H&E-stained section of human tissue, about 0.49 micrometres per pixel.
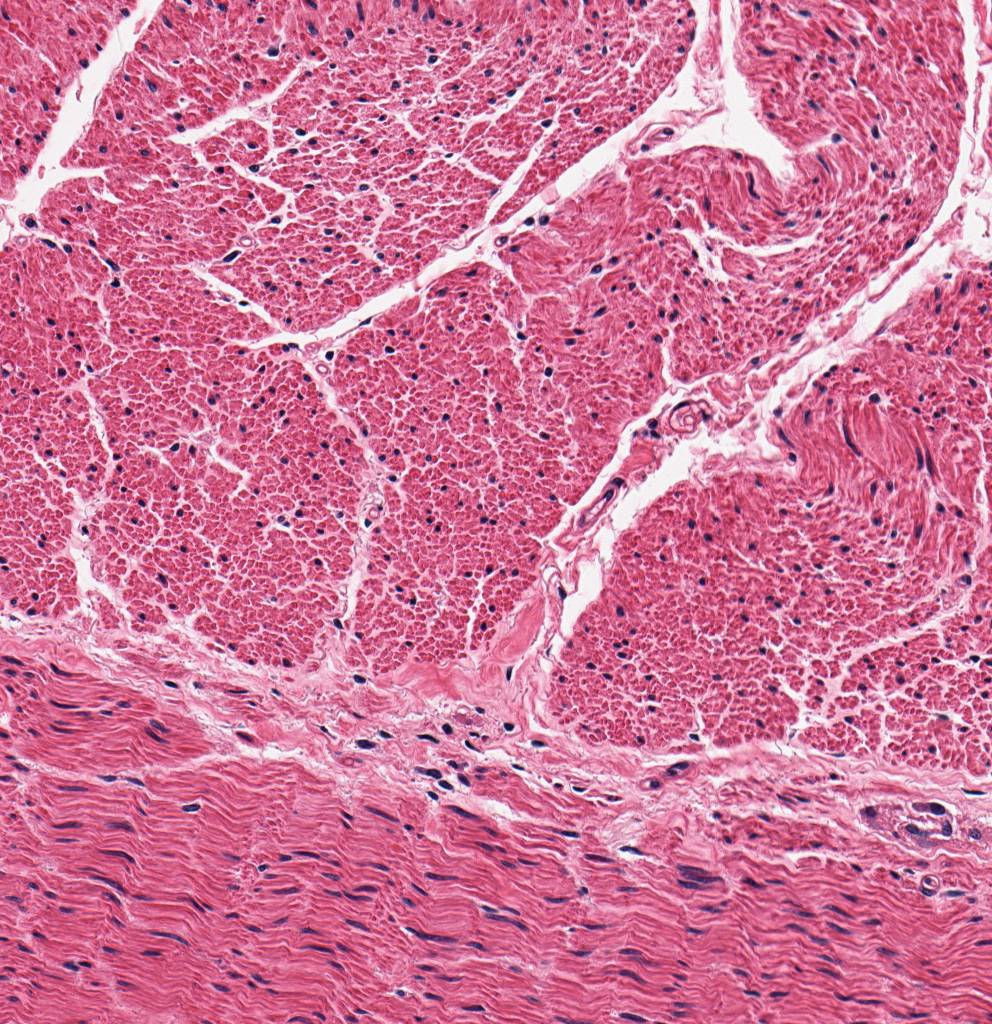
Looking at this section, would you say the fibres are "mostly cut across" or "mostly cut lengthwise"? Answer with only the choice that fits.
Mostly cut across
